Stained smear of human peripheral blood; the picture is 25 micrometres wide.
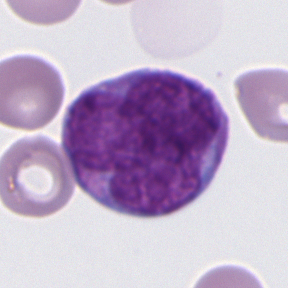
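Atypical promyelocyte in the middle, with a roughly round, smooth outline. Note how the nucleus is folded, with creases splitting it into overlapping lobes. There's only a narrow rim of cytoplasm around it, and no coarse granules in that rim.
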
